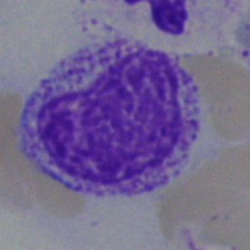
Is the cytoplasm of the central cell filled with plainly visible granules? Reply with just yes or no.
Yes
